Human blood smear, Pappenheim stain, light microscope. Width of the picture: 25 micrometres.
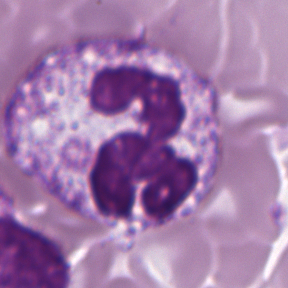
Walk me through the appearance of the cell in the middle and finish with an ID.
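Toward the right side of the cell lies the nucleus, whose chromatin is dense and dark purple. The cytoplasm is plentiful, pale pinkish-lilac and filled with fine lilac granules. The cell is a segmented neutrophil.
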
